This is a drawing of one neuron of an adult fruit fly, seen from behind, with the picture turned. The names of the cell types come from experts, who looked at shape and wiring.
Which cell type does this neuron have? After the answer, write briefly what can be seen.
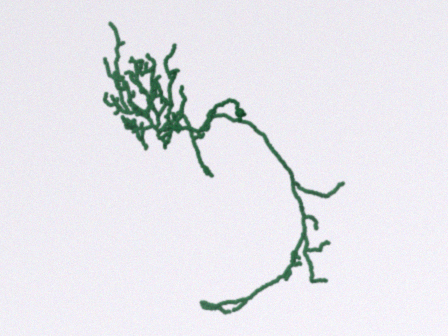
Its cell type is LoVP66. Its broad class is visual projection neuron. In this view it is about as wide as it is tall.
